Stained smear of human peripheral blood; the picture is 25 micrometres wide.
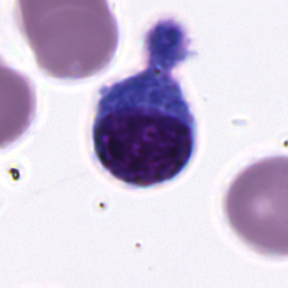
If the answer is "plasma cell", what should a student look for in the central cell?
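Plasma cell: the chromatin fits, being dark purple and coarsely clumped.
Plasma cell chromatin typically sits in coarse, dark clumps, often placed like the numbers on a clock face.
Cytoplasm above the nucleus: deep blue. Projection: a rounded knob of cytoplasm joined to the cell by a short narrow neck. Knob edge: frayed rather than smooth.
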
